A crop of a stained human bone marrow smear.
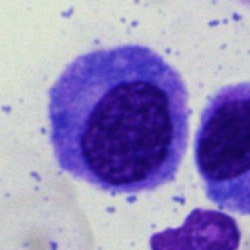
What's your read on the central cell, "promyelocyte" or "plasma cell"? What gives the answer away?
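This is a plasma cell, not a promyelocyte. On the deciding point of granules: no distinct granules are seen in its cytoplasm.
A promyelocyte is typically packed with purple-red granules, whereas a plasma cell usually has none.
Next, the outline: the cell is roughly round, with a slightly uneven, bumpy margin. Last, the nucleus: it sits off-centre toward the lower right, leaving the widest cytoplasm at the top and left.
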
